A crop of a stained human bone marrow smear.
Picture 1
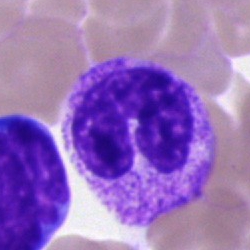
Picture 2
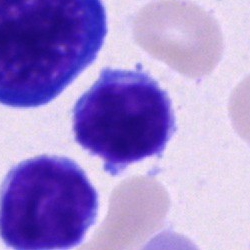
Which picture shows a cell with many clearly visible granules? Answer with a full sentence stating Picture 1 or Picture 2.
Picture 1 has the cell with many visible granules in its cytoplasm.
